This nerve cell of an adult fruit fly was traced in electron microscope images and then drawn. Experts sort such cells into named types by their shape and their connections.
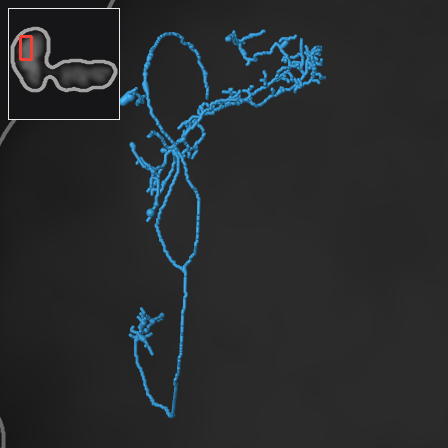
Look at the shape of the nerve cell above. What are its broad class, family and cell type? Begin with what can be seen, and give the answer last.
The picture shows dozens of branch ends. In this view it is taller than it is wide. This is a central-brain intrinsic neuron. Its family is hemilineage AOTUv4_dorsal. It is of cell type SIP003_a.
